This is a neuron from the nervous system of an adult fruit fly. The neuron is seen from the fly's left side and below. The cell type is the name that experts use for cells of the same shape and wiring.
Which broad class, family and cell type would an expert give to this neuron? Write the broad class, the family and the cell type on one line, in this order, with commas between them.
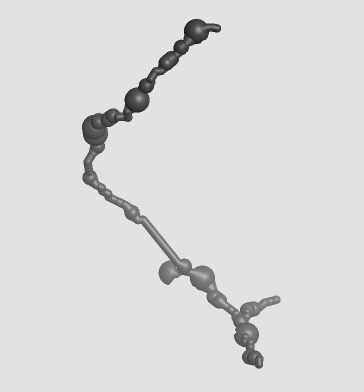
sensory neuron entering the brain, class mechanosensory, BM_Hau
